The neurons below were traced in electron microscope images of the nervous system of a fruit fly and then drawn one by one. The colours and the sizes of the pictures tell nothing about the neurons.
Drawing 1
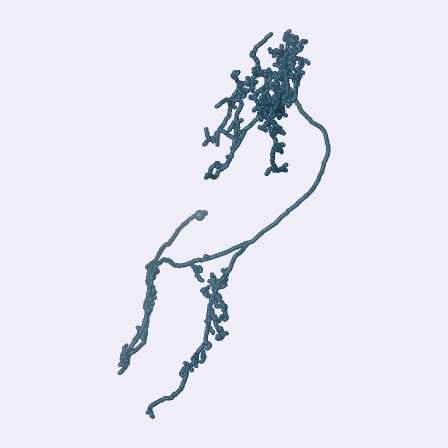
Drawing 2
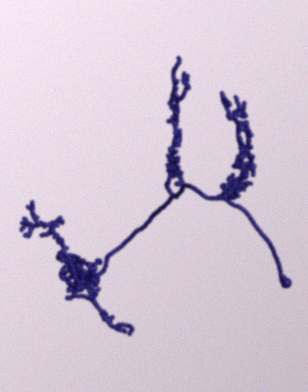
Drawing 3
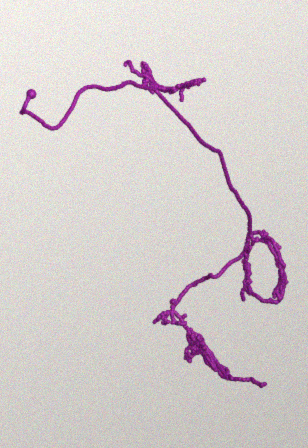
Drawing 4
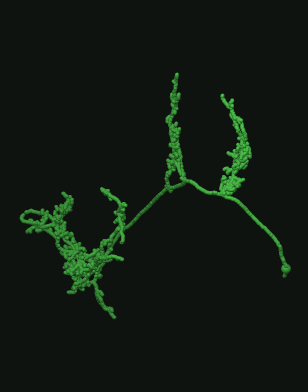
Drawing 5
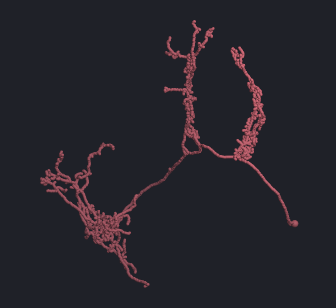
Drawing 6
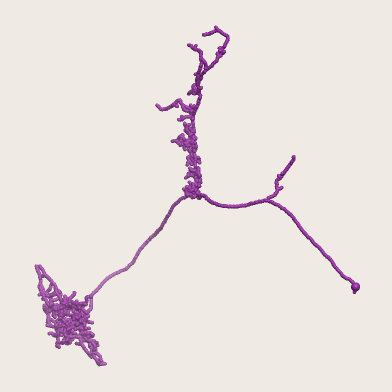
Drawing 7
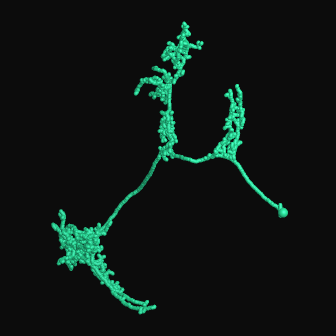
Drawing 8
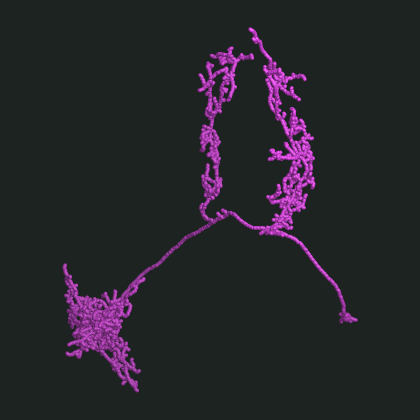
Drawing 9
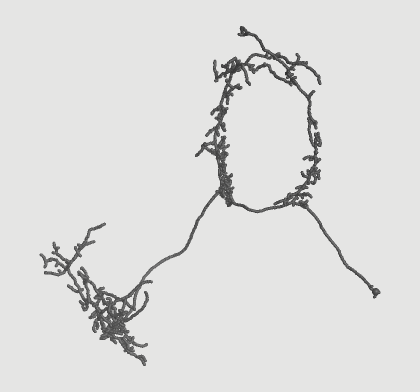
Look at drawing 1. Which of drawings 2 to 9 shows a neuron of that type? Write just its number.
4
